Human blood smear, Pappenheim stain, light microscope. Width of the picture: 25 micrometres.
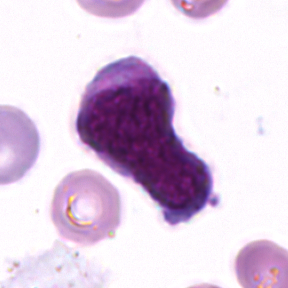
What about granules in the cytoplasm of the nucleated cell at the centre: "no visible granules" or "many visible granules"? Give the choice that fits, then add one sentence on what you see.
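No visible granules. No distinct granules can be seen in the cytoplasm.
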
